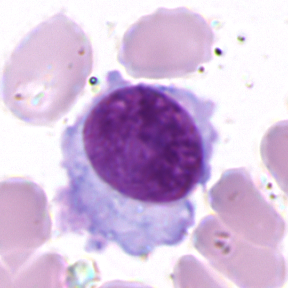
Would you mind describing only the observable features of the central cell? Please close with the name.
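The cell outline is irregular rather than round, and small blunt bumps project from its edge at several places. The nucleus lies toward the upper right, with more cytoplasm below and to the left. No distinct granules are seen in the cytoplasm. Plasma cell.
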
